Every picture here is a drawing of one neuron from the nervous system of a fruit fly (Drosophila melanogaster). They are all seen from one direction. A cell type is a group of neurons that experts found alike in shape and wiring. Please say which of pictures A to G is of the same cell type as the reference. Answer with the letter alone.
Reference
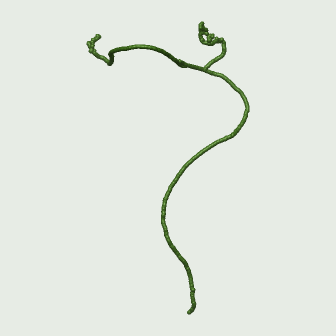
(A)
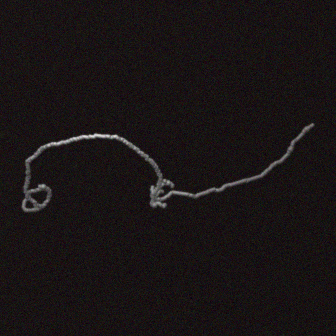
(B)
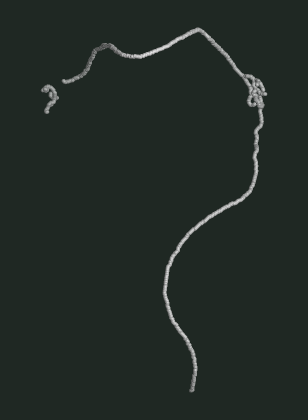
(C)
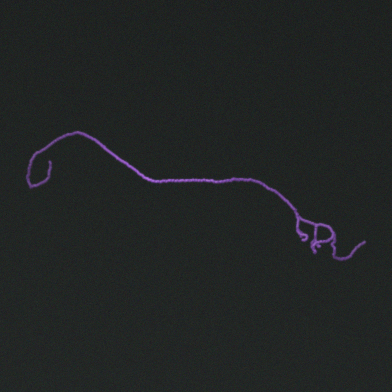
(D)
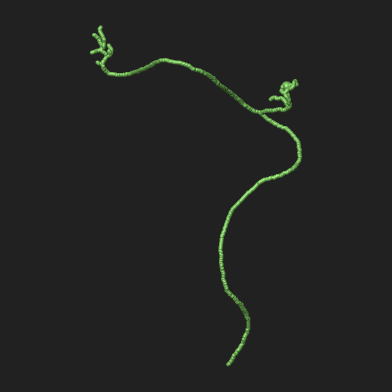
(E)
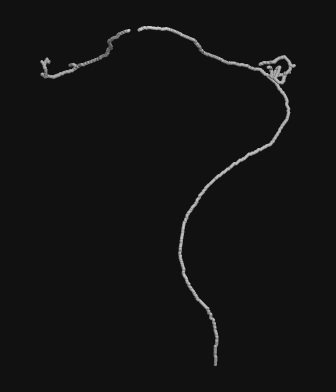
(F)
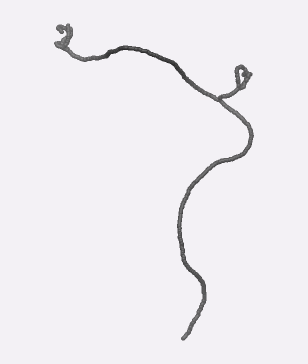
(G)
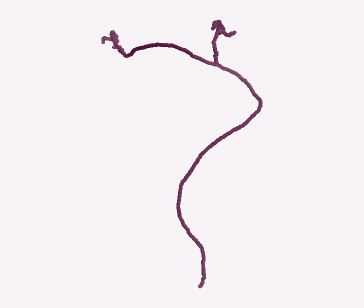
G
